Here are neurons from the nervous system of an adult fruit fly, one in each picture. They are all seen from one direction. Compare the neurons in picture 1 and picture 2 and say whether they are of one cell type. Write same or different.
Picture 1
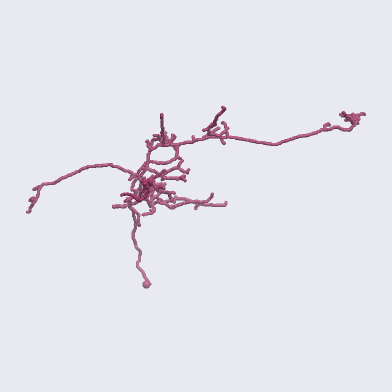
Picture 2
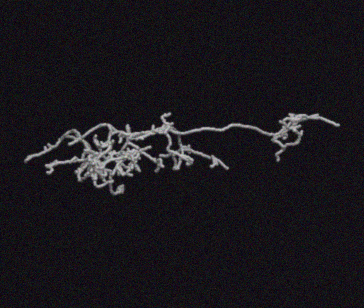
different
